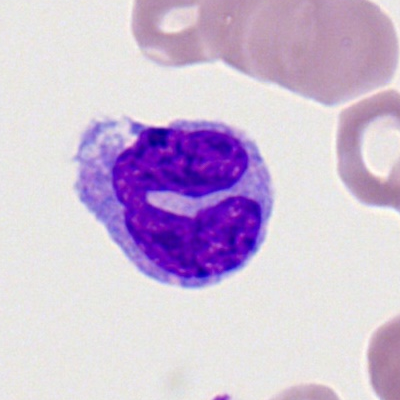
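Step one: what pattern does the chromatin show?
Deep purple and lacy, loosely clumped rather than solid dark masses.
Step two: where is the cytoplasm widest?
Left of the nucleus, pale greyish-blue.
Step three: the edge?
Irregular, frayed and ruffled at upper left.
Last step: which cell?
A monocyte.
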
